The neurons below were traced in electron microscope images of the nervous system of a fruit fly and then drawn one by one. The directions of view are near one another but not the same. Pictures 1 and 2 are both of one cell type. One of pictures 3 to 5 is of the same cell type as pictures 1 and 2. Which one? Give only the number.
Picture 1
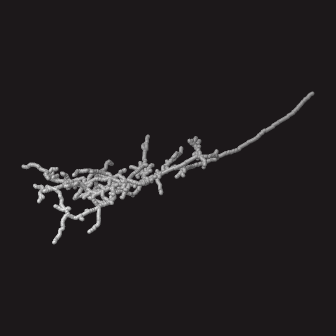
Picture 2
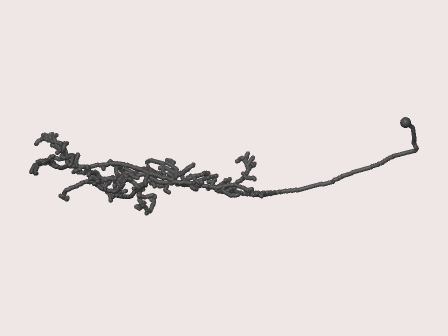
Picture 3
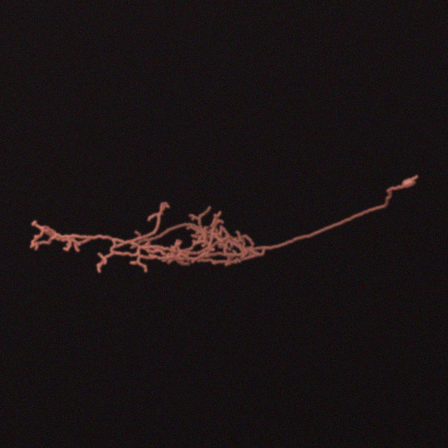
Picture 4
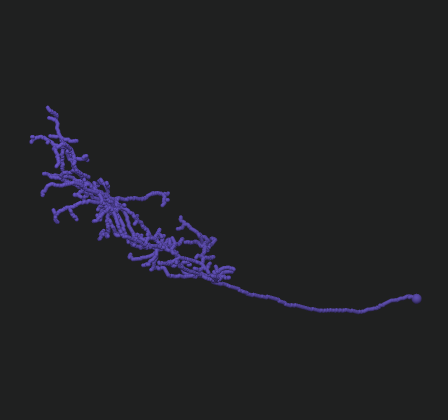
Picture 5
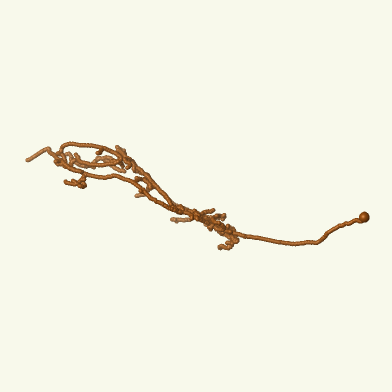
4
